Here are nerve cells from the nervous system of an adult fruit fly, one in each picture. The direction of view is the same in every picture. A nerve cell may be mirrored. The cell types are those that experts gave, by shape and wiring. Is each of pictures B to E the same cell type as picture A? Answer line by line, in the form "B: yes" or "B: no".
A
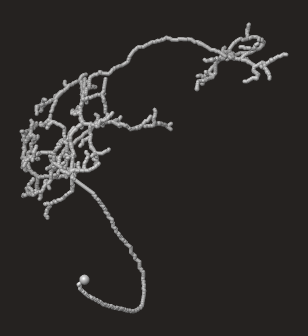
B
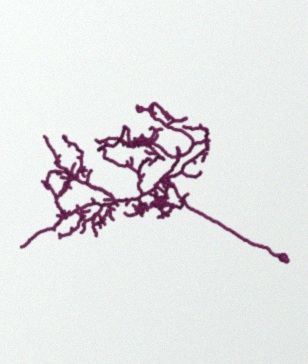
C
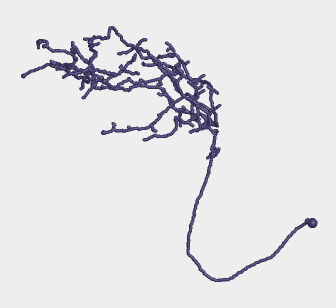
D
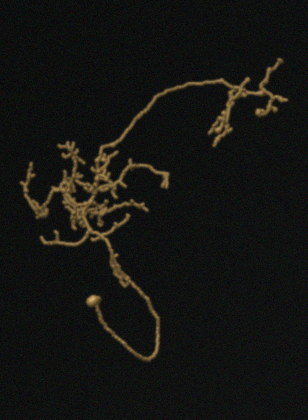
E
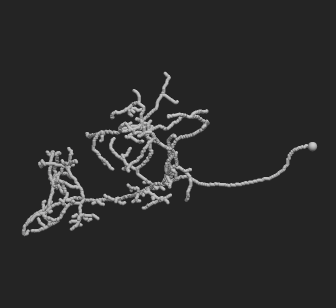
B: no
C: yes
D: yes
E: no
